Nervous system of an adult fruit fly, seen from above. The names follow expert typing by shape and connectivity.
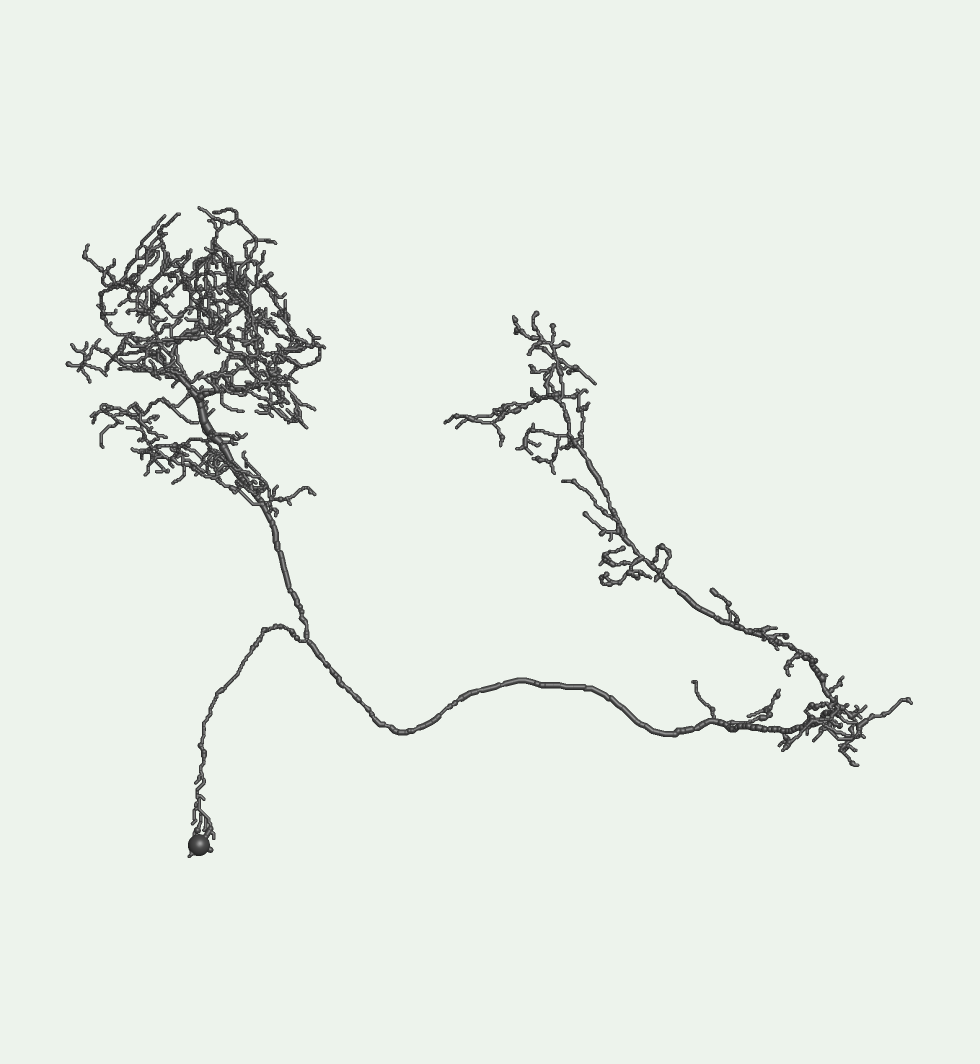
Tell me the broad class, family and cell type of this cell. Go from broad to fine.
central-brain intrinsic neuron; class ALPN; M_spPN5t10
